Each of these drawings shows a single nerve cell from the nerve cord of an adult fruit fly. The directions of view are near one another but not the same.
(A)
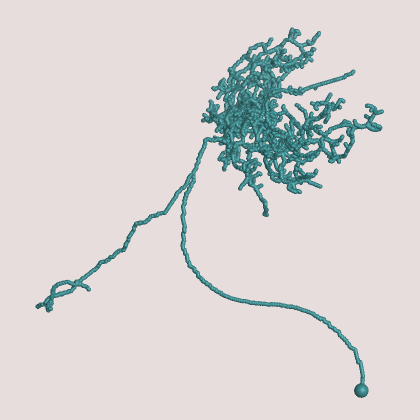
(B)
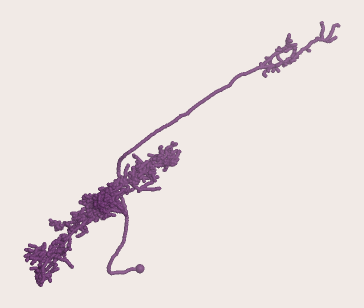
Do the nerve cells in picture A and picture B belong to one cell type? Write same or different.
different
